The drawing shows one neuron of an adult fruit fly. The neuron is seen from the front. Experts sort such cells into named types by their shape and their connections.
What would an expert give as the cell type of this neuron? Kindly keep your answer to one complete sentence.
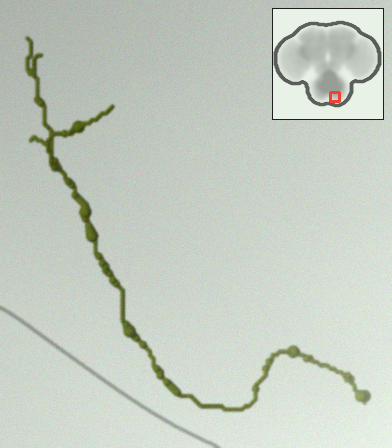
Belonging to the cell type LgLG3 is this neuron.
